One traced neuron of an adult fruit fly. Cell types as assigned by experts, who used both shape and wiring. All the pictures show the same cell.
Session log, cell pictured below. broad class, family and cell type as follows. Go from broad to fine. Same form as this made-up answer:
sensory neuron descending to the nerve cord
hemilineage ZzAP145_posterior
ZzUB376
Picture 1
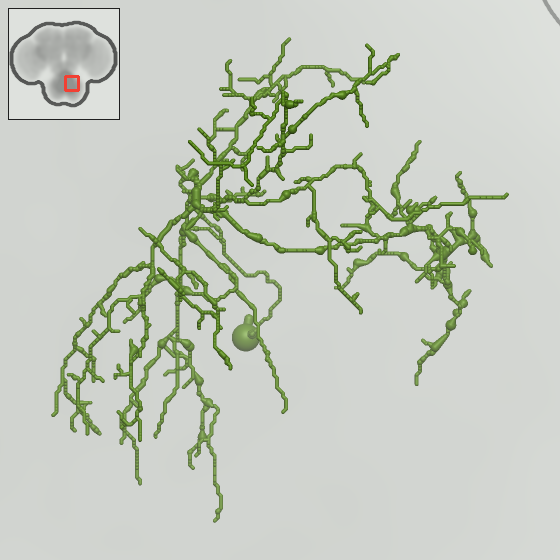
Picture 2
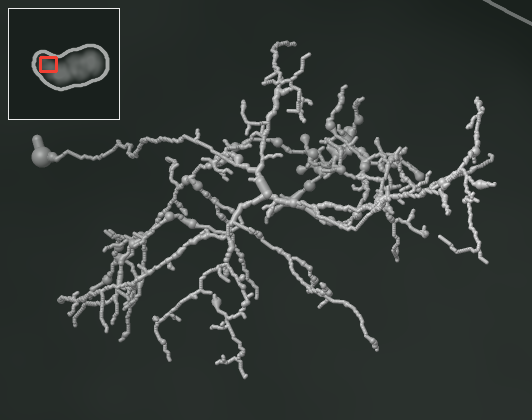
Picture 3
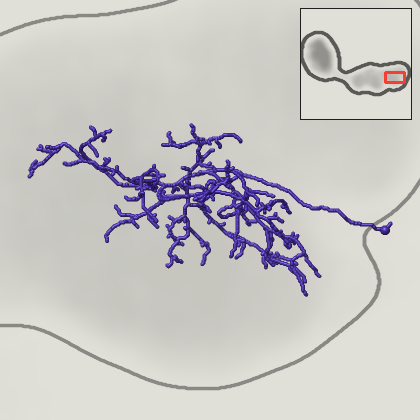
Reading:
nerve-cord intrinsic neuron
hemilineage 21A
IN21A051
